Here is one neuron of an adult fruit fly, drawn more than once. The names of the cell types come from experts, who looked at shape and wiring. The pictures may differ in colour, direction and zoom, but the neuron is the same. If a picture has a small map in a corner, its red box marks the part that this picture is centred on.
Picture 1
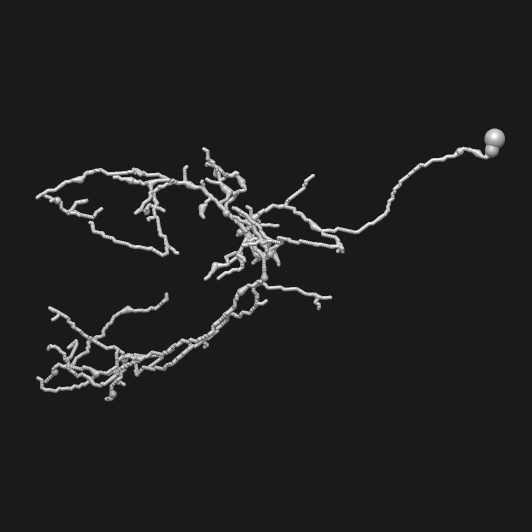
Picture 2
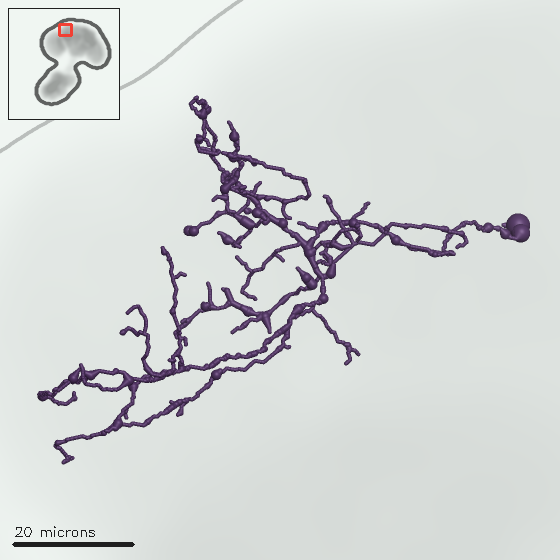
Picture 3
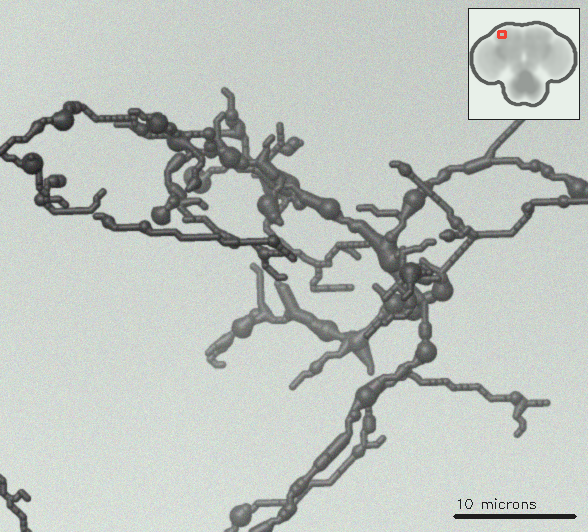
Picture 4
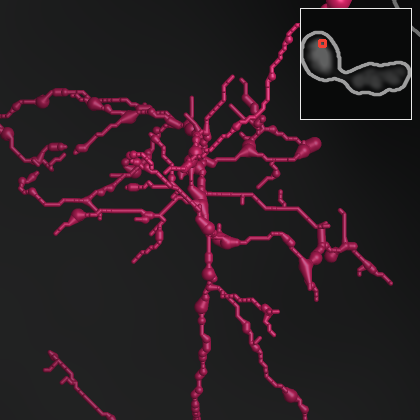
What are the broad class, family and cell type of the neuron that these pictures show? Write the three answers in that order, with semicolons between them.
central-brain intrinsic neuron; hemilineage SLPpm1; LHPD4a1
